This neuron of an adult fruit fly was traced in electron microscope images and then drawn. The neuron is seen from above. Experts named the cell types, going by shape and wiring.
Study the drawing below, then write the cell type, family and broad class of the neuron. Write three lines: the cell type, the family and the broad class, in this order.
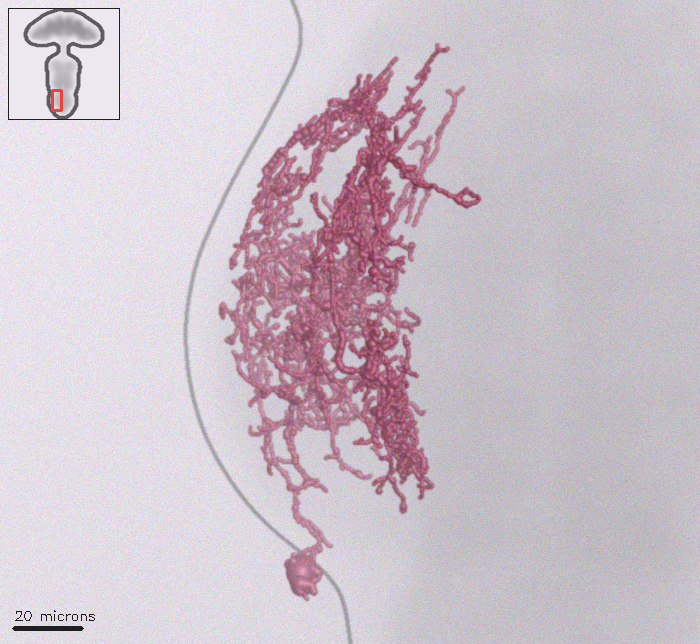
IN16B016
hemilineage 16B
nerve-cord intrinsic neuron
